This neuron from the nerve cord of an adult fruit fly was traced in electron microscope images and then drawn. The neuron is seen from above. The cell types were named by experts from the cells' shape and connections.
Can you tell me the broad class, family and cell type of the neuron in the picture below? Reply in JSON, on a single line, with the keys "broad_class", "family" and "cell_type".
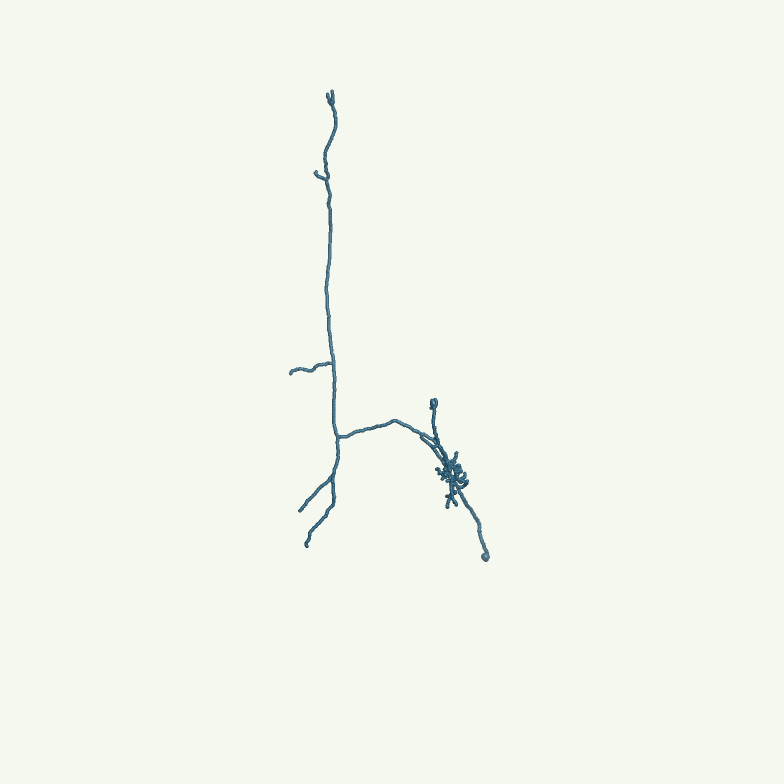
{"broad_class": "nerve-cord intrinsic neuron", "family": "hemilineage 08B", "cell_type": "IN08B082"}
